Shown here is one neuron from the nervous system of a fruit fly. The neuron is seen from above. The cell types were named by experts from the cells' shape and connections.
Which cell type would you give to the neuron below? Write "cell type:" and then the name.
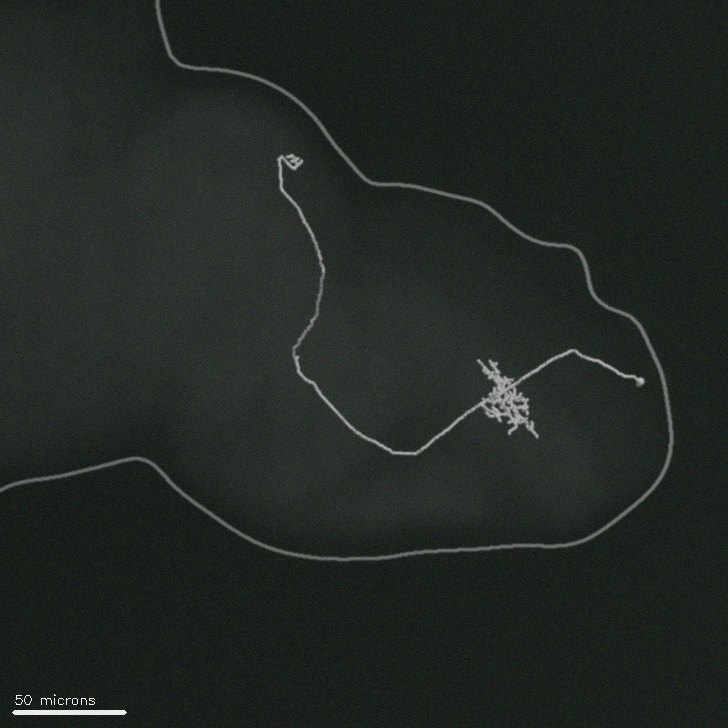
cell type: MeTu1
